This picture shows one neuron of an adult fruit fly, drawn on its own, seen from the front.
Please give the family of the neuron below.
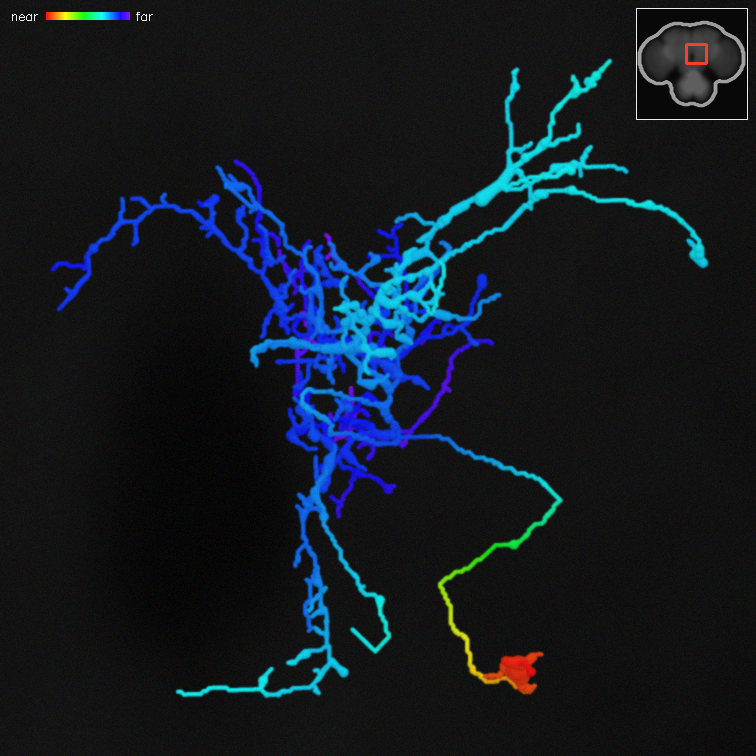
hemilineage PSa1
